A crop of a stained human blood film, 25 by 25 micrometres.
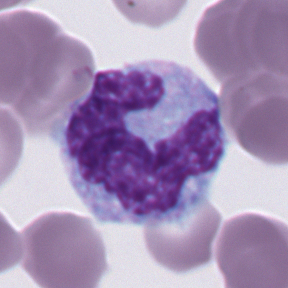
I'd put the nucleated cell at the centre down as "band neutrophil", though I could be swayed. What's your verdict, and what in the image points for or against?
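Cell: roughly round, edge slightly fuzzy. Nucleus: bent into a horseshoe, opening toward the upper right, filling about 60% of the cell's area; no nucleoli seen. Chromatin: dark purple, mottled with small lighter patches. Cytoplasm: pale greyish blue, with only a faint fine dusting and no large coloured granules.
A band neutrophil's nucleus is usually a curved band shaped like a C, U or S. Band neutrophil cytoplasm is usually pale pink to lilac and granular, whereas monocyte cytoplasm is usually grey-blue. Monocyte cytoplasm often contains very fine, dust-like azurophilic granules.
Horseshoe nucleus: in keeping with a band neutrophil's curved band. Greyish blue cytoplasm: for monocyte, against band neutrophil. Fine dusting without large granules: in keeping with monocyte. Verdict: not a band neutrophil; this is a monocyte.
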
